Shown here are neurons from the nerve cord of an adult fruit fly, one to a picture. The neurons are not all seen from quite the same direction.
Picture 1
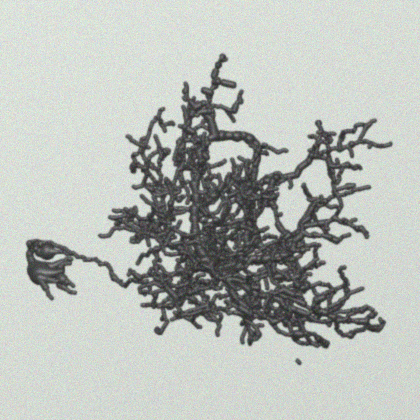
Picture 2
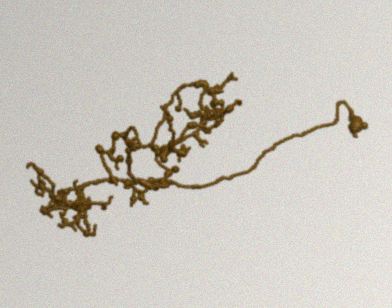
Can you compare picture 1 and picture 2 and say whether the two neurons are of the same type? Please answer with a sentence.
They are of different cell types.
